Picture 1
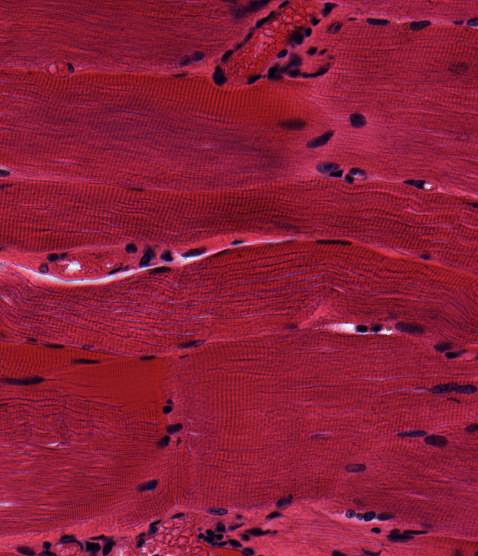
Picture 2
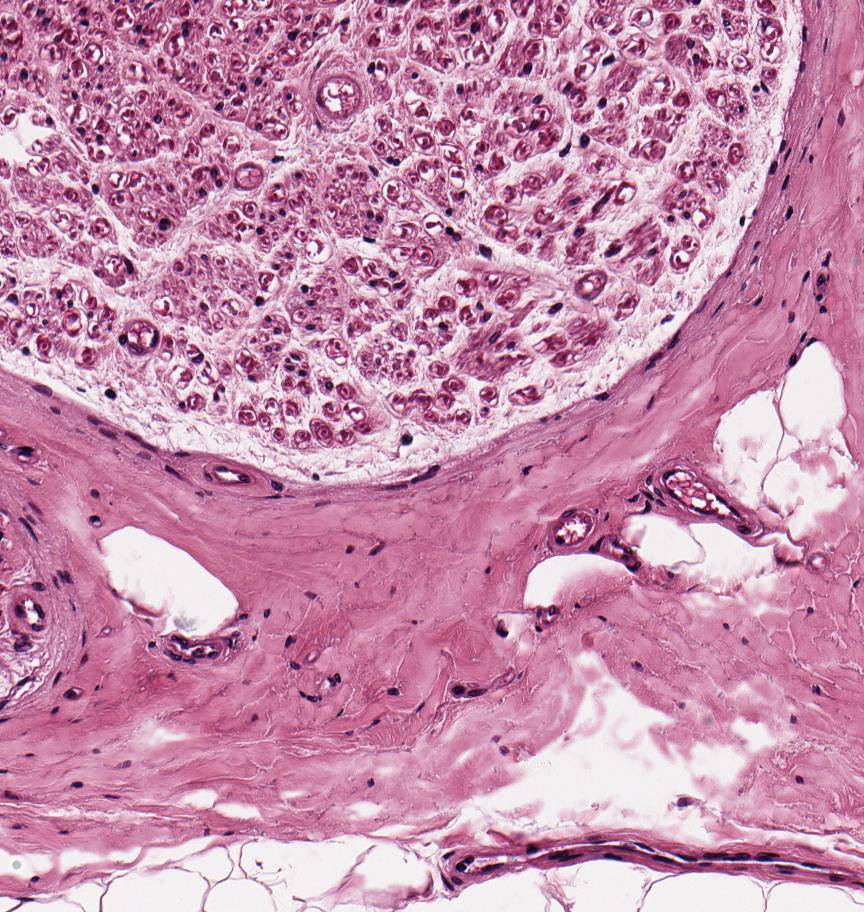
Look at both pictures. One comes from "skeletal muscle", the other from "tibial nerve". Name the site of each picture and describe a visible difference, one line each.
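Picture 1 – skeletal muscle. Long muscle fibres run side by side roughly horizontally across the whole field.
Picture 2 – tibial nerve. Inside the fascicle the nerve fibres are cut across, appearing as many small round profiles, each with a central pink axon inside a pale ring.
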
